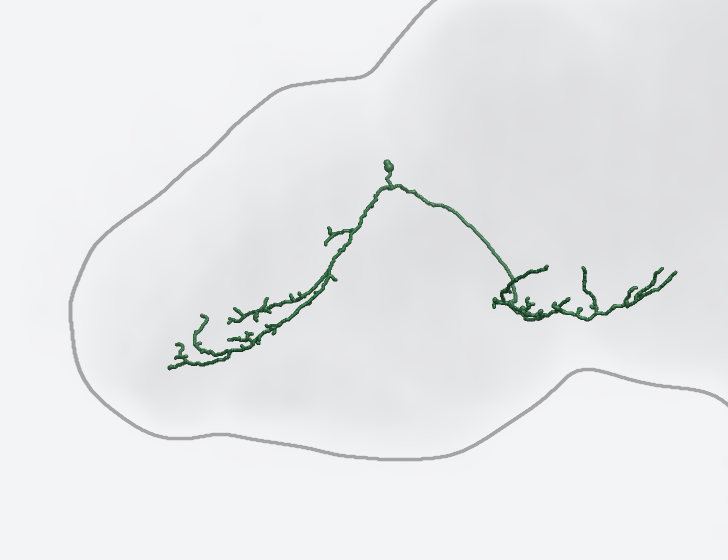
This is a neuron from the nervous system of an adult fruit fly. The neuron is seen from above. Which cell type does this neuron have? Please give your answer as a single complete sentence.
The neuron is a member of cell type MeVP20.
